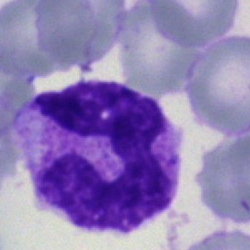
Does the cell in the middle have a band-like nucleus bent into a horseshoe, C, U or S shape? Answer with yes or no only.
Yes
